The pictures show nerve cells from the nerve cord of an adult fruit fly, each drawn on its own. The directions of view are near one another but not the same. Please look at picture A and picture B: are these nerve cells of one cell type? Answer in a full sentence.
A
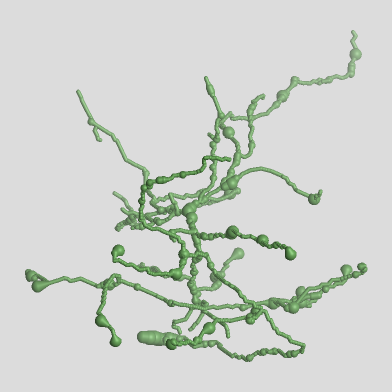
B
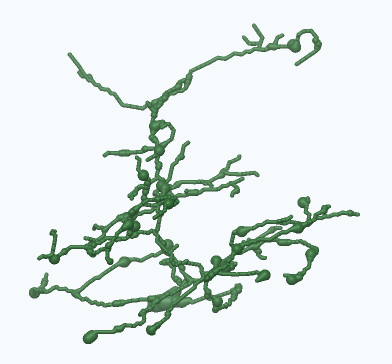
They are of the same cell type.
